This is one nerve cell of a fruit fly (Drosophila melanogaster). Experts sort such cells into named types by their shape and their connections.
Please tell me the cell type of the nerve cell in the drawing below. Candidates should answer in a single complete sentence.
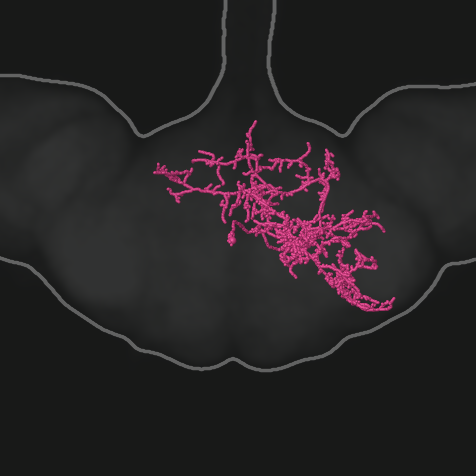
The nerve cell belongs to cell type CL213.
